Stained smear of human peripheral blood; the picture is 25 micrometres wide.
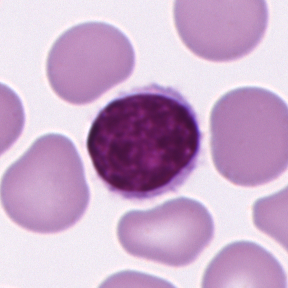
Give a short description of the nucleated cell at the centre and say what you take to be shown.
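Nearly the whole cell is taken up by the nucleus, which is round in outline and about 9 micrometres across. Its chromatin is dark purple and coarsely clumped. Around it there's only a very thin, pale rim of cytoplasm. The cell edge is slightly ragged, with tiny fine projections that show best along the top. So what you're looking at is a typical lymphocyte.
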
